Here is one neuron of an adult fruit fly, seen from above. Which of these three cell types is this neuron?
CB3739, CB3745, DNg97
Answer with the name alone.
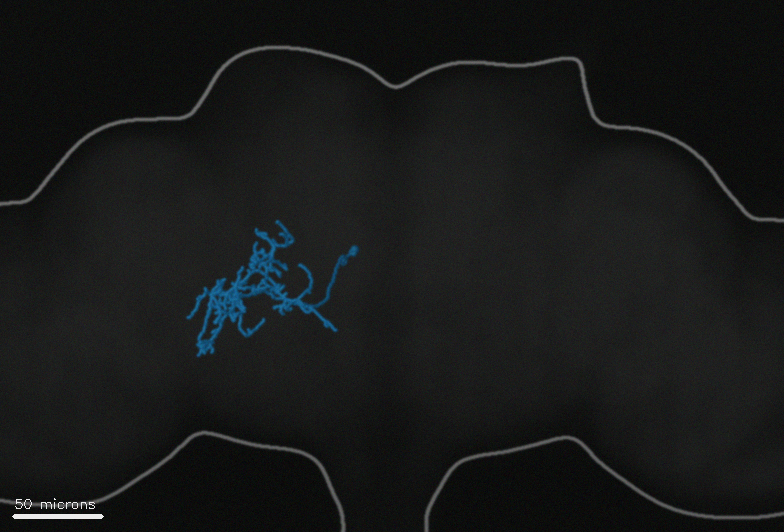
CB3745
